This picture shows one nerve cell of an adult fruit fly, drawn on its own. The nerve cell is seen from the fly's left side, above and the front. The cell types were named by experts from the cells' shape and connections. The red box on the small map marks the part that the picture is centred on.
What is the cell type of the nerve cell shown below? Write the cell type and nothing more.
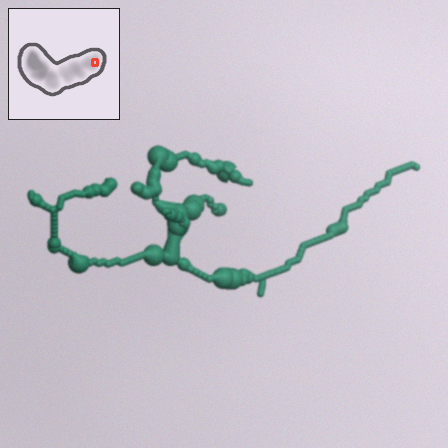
SNta38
